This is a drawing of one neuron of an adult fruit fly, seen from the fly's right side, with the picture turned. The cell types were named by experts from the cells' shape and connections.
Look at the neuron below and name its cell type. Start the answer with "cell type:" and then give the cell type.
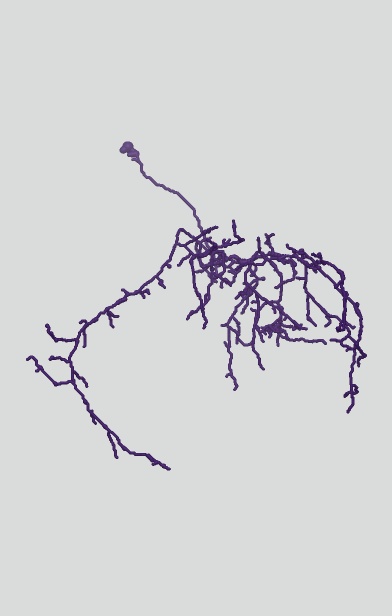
cell type: IN09B038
